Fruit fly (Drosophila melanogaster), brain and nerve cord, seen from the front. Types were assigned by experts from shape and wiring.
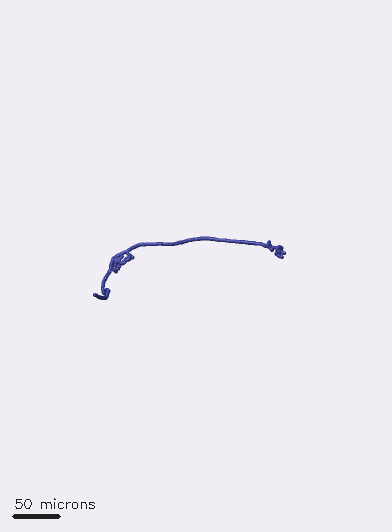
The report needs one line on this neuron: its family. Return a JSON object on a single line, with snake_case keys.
{"family": "class olfactory"}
